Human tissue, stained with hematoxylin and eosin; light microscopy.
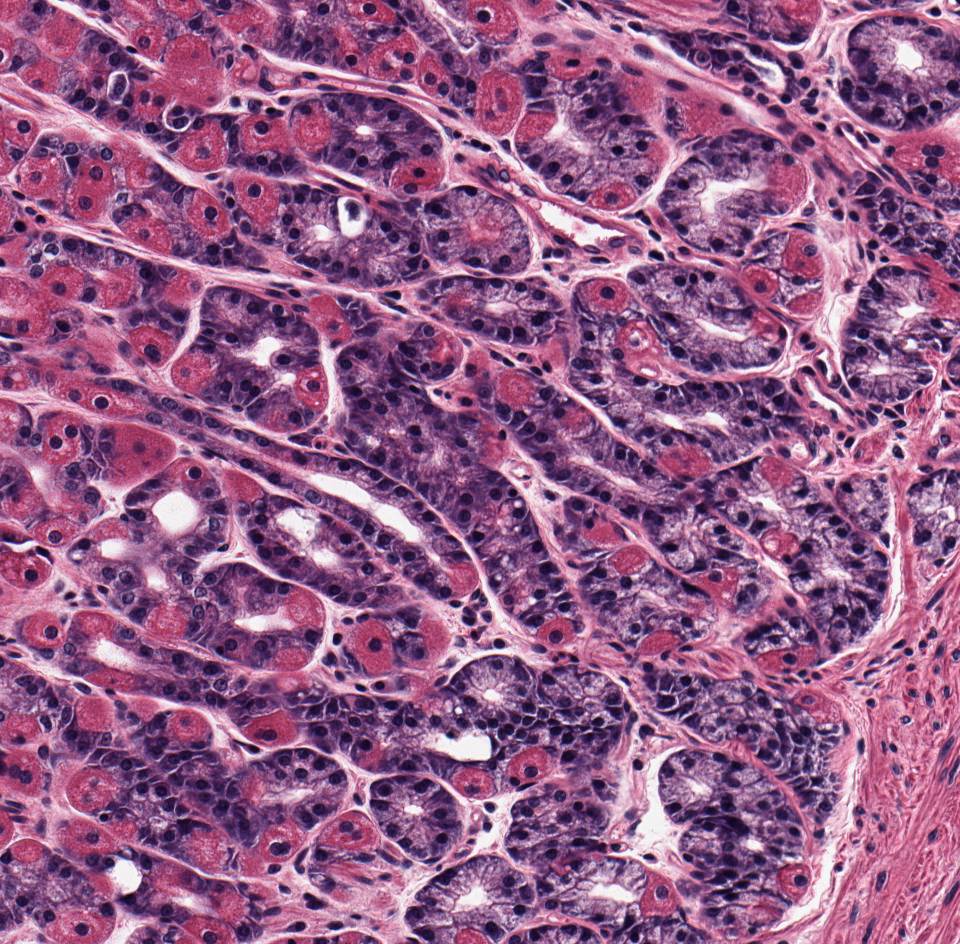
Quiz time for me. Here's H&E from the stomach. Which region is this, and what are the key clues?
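The field shows fundic glands. First, closely packed glands fill almost the whole field, with only thin partitions between them.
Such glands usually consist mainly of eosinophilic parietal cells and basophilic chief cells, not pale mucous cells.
Second, large rounded parietal cells with bright pink cytoplasm and central round nuclei lie along the glands, mostly toward the left. Third, cells with purple, finely granular cytoplasm and basal nuclei predominate to the right and lower part.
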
